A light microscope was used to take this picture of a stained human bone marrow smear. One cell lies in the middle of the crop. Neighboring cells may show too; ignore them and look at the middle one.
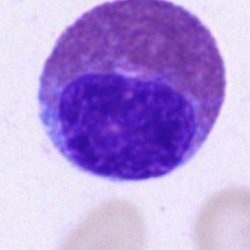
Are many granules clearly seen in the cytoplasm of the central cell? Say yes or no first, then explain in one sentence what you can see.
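Yes. Fine purplish granules are spread through the cytoplasm.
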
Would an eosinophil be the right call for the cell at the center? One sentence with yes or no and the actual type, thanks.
Yes, at the centre of the crop lies an eosinophil.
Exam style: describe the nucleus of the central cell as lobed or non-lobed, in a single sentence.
What stands out is a nucleus forming one compact round, oval or kidney-shaped mass.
